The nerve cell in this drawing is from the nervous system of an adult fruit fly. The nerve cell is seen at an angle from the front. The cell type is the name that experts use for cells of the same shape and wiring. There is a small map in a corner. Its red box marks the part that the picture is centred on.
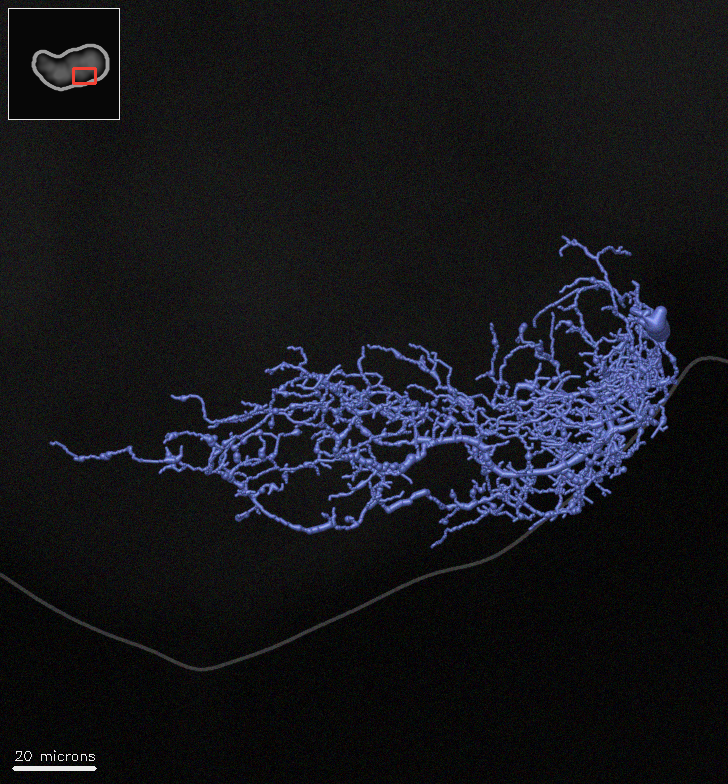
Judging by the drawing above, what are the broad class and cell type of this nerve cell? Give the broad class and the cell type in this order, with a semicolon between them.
central-brain intrinsic neuron; GNG037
